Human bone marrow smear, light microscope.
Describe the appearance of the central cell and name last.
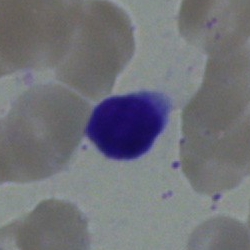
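First thing I notice: the nucleus takes up nearly the whole cell. Its chromatin is dark purple and dense all the way through, and I can't make out any nucleoli. Checking the rest of the cell, I see no granules either. The cell is a lymphocyte.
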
